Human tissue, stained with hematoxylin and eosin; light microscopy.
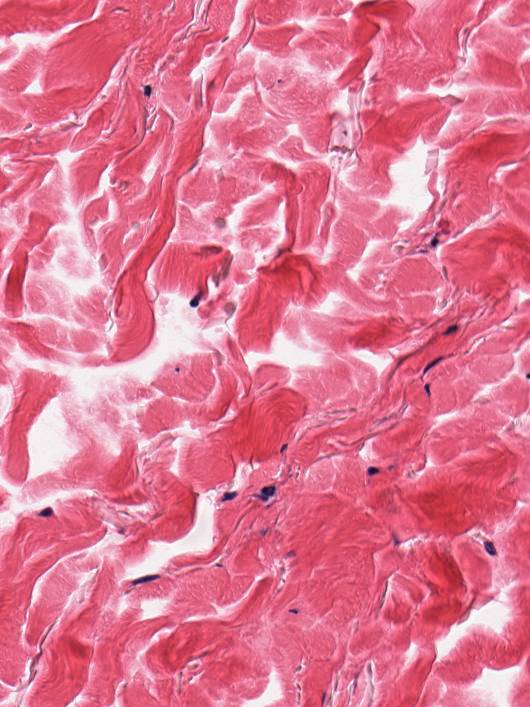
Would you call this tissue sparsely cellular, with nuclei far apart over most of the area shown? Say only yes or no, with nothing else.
Yes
